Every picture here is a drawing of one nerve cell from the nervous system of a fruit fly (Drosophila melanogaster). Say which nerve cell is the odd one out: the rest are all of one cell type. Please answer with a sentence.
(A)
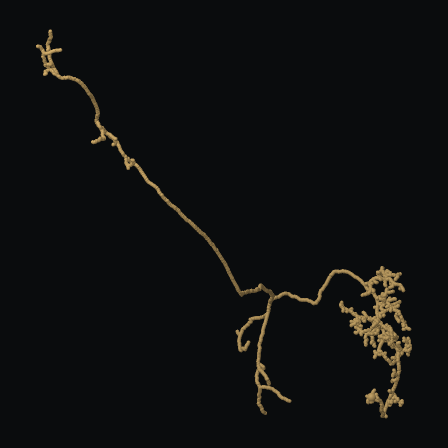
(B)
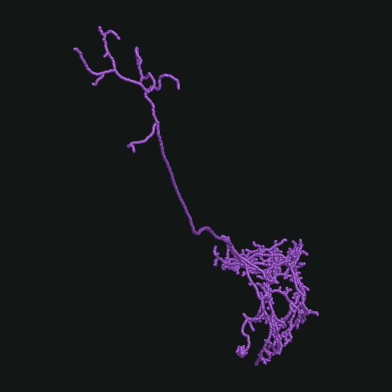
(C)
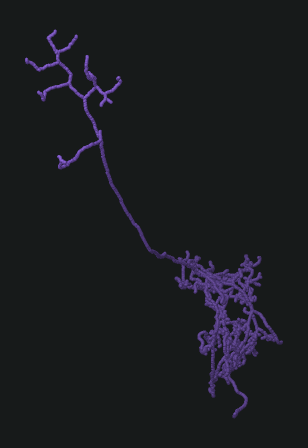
Picture A shows a nerve cell of another cell type.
